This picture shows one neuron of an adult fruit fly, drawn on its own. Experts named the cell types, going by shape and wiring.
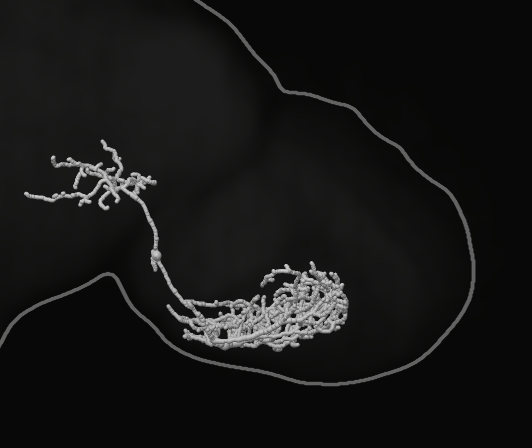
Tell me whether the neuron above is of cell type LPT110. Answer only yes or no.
no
